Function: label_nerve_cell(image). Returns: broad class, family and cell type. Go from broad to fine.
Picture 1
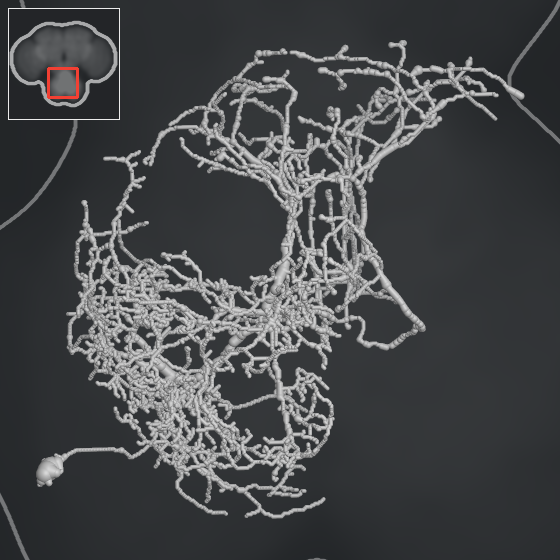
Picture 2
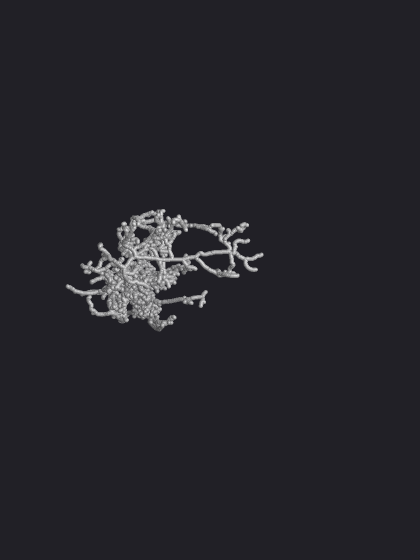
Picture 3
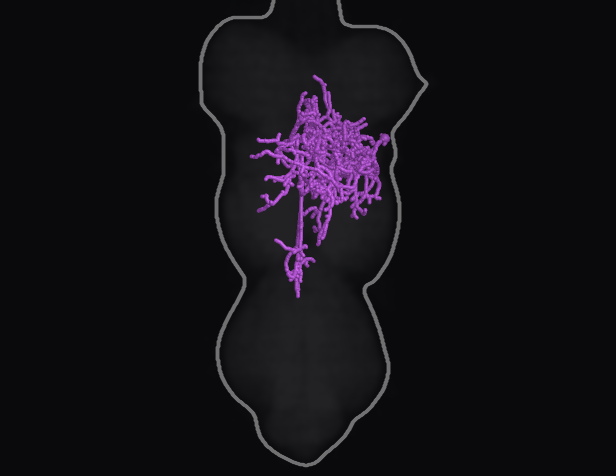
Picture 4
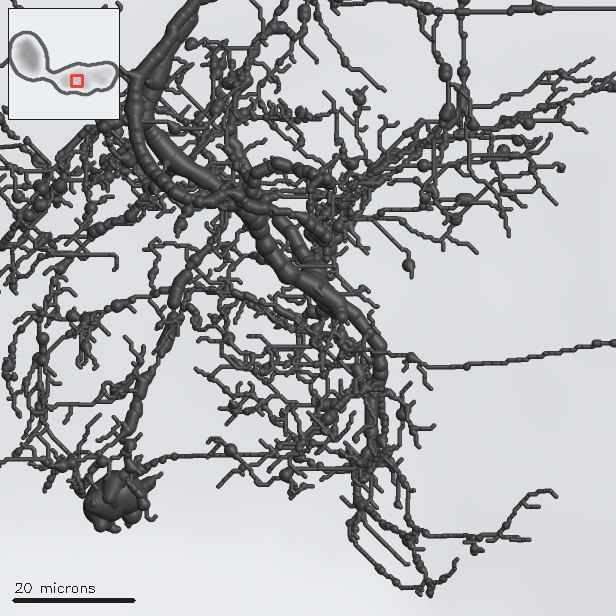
nerve-cord intrinsic neuron; hemilineage 08B; IN08B006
